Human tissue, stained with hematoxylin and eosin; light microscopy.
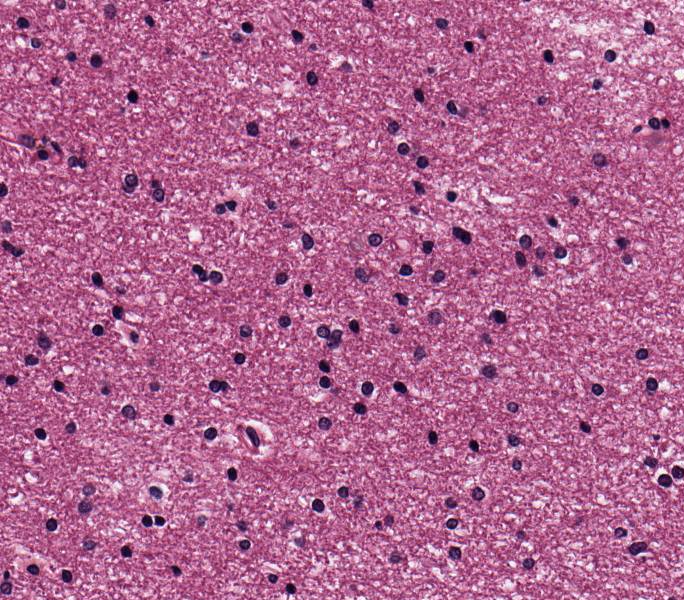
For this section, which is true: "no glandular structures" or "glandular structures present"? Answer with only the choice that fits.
No glandular structures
